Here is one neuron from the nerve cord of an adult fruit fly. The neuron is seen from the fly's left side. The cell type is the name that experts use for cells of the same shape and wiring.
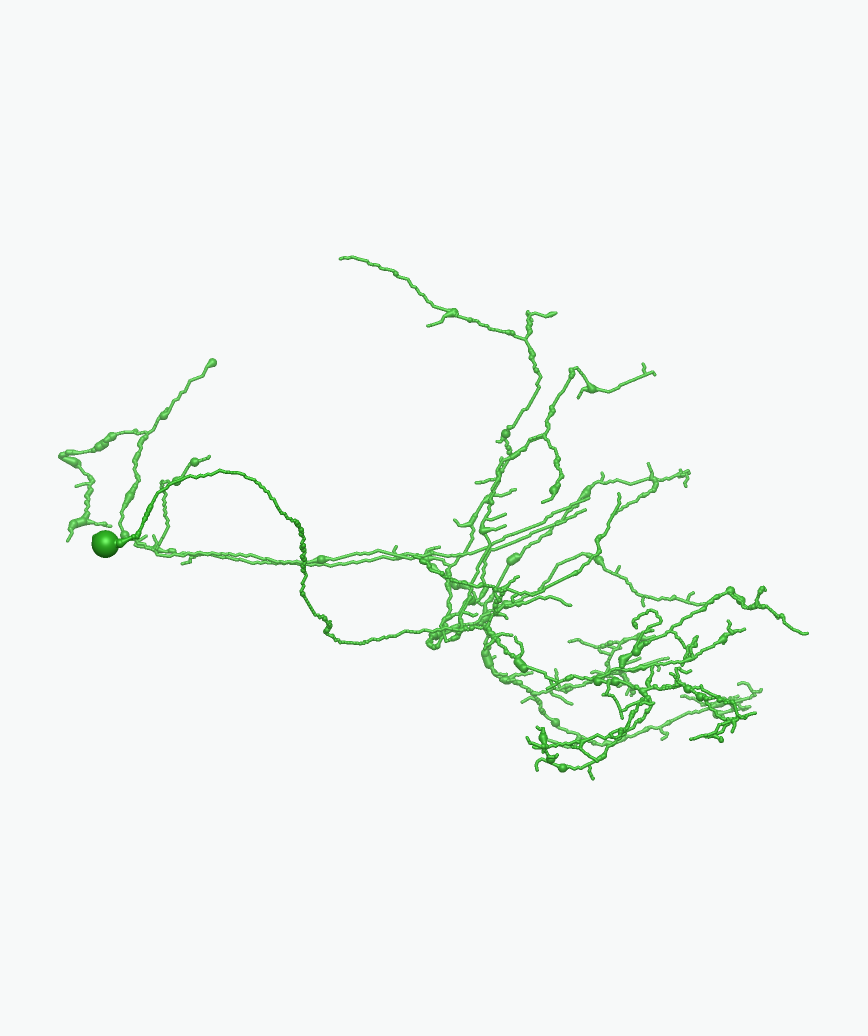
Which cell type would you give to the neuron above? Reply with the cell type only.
IN09B050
